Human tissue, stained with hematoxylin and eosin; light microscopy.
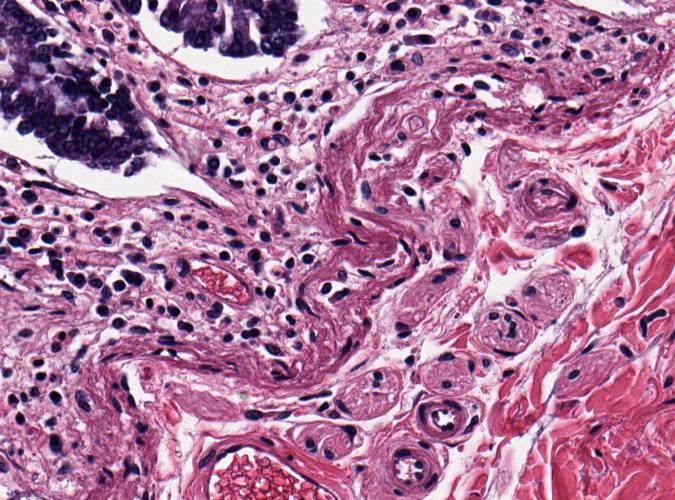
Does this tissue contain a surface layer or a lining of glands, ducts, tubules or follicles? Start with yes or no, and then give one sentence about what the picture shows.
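Yes. Clusters of crowded epithelial cells with dark purple nuclei lie at the upper left and top centre of the field.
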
